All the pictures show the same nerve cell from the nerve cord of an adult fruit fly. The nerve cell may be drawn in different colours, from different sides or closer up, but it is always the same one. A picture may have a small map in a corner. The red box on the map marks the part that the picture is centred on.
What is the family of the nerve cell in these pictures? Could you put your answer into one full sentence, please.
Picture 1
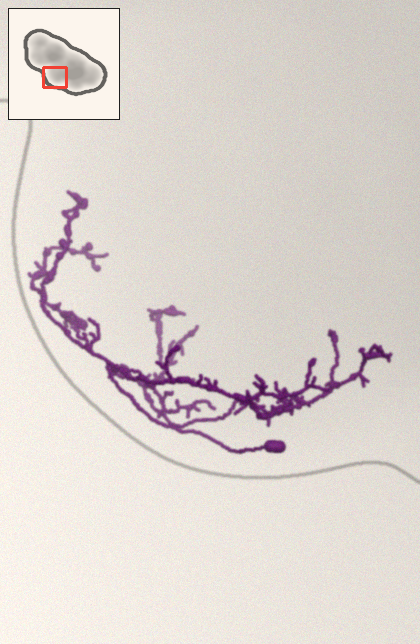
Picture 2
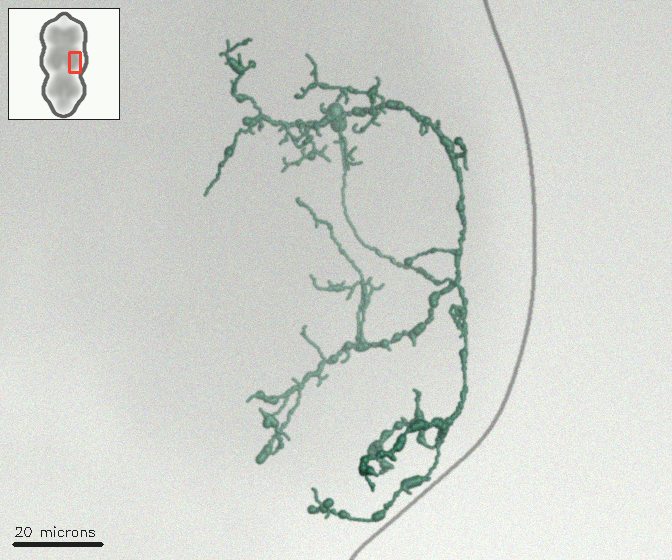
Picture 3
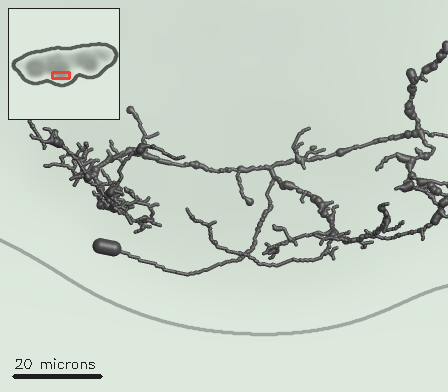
Family hemilineage 13A is where this nerve cell is grouped.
